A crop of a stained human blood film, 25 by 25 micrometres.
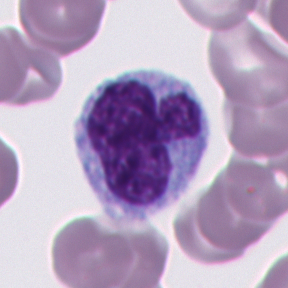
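Monocyte, the central cell, about 13 by 12 micrometres. Its outline seems roughly round and smooth, with no surface projections. The chromatin is dark purple and clumped, and I notice paler streaks between the clumps. The nucleus fills about 60% of the cell's area. Around it, pale grey-blue cytoplasm forms a rim that is widest at the lower right, with fine dust-like lilac granules scattered through it.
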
